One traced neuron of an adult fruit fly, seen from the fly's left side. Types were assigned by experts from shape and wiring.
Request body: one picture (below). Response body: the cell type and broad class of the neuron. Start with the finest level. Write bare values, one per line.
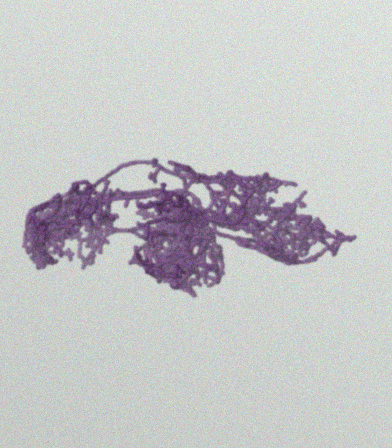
INXXX008
nerve-cord intrinsic neuron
